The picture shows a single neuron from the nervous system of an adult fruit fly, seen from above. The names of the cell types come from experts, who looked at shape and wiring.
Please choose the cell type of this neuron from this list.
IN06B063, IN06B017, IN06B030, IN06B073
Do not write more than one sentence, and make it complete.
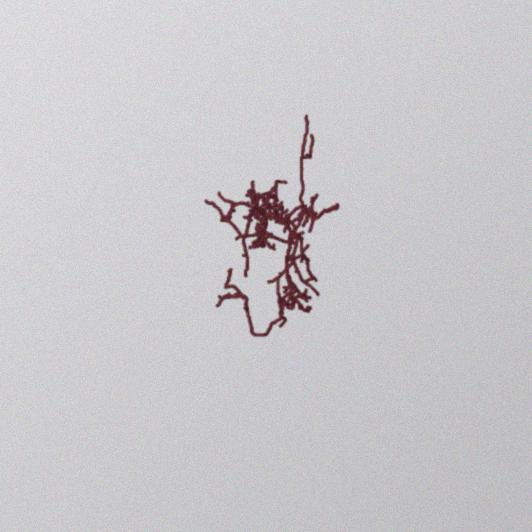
This neuron is a member of the IN06B017 cell type.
